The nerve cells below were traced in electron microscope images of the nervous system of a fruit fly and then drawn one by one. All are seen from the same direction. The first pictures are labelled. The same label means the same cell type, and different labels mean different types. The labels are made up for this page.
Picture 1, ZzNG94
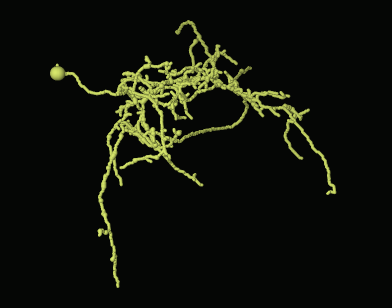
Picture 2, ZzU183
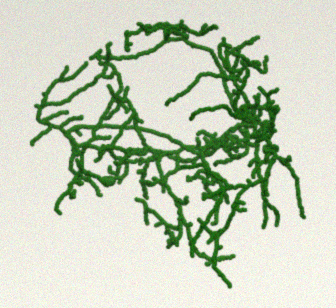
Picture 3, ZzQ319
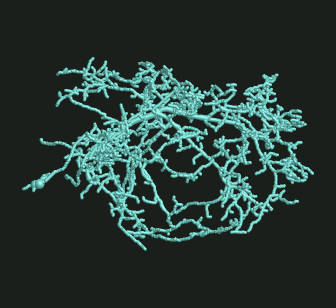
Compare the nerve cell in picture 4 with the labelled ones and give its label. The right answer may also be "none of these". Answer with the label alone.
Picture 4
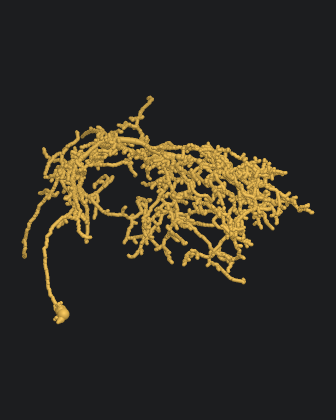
ZzQ319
